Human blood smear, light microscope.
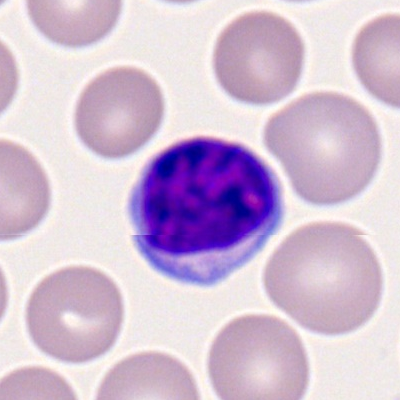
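Lymphocyte (central cell). The outline is roughly round and smooth. Coarse chromatin is clumped into dark patches. The pale blue cytoplasm forms a narrow rim, widest along the lower edge of the cell.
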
